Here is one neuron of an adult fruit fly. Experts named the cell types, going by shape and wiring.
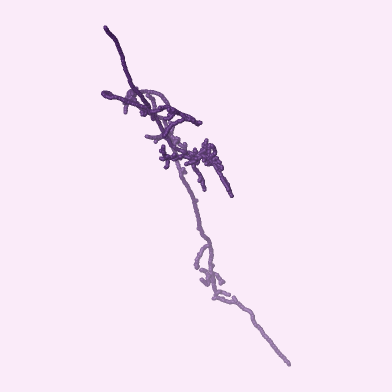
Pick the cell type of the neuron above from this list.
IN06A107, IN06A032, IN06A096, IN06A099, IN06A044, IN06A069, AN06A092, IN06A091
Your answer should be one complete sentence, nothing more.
Under cell type classification, the neuron is IN06A099.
